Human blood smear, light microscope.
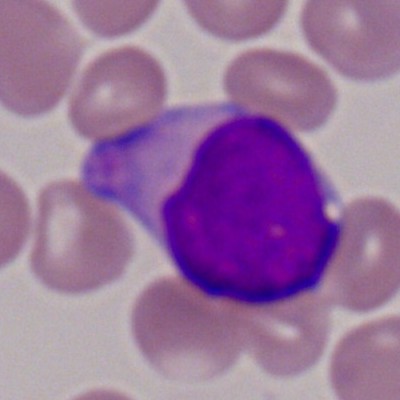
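Myeloblast, the cell in the middle of the stained human blood smear. Its chromatin is fine and fairly evenly stained a deep purple, without coarse clumps, and a few small paler spots can be seen within the nucleus. The cytoplasm is pale blue, turning a deeper blue along its outer edge; it is only a thin rim on the right but a wide area on the left.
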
